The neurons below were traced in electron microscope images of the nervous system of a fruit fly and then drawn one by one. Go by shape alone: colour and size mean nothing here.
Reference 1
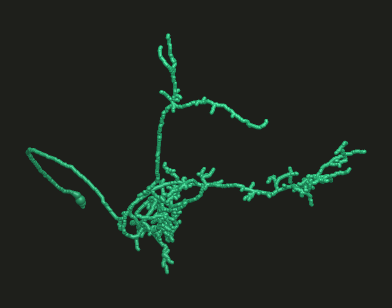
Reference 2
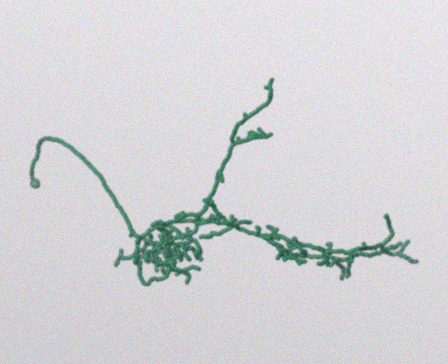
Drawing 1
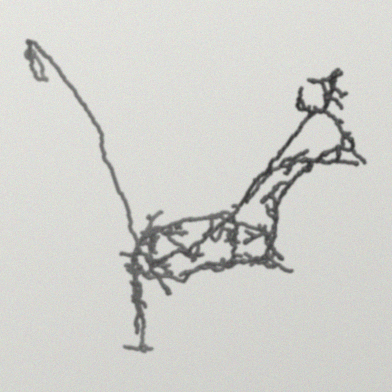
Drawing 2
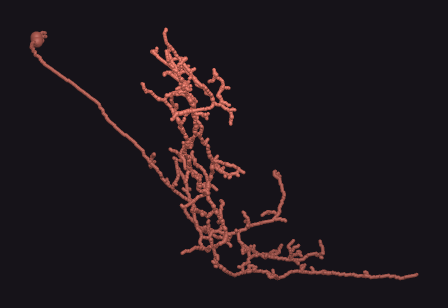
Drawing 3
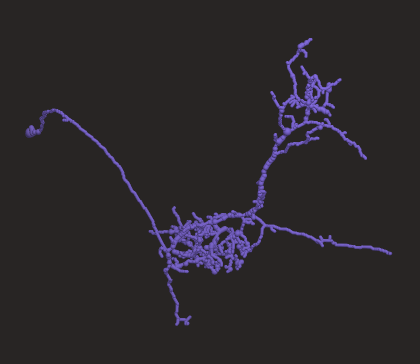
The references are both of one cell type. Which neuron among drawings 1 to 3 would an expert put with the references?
3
